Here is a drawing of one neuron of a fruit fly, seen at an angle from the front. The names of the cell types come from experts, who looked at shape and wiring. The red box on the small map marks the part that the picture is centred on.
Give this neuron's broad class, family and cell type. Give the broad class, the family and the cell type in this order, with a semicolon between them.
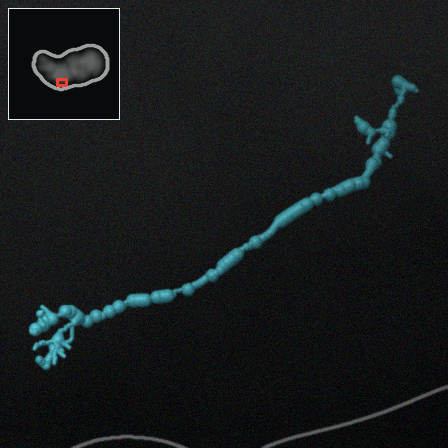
optic-lobe intrinsic neuron; L; L4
